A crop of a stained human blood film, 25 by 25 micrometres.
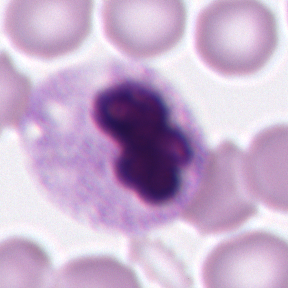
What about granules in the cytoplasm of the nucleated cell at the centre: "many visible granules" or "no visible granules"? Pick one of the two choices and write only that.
Many visible granules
